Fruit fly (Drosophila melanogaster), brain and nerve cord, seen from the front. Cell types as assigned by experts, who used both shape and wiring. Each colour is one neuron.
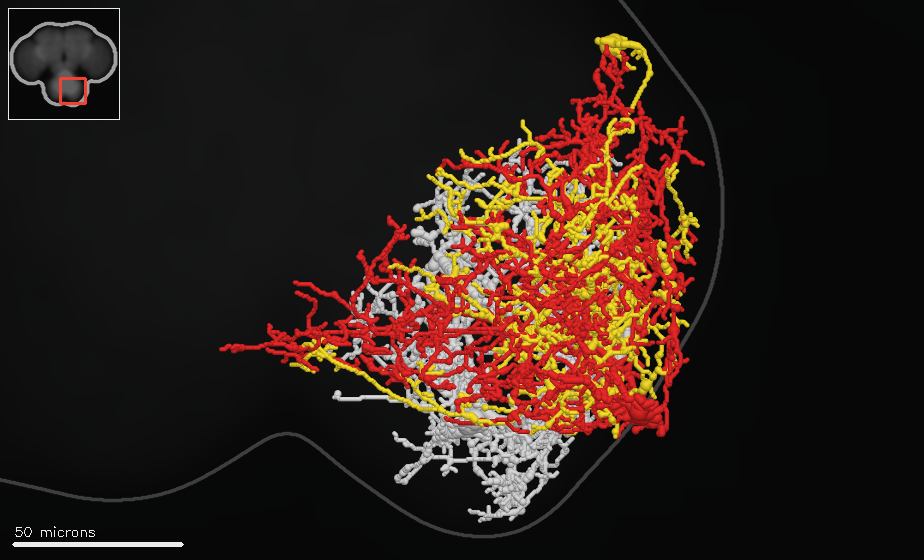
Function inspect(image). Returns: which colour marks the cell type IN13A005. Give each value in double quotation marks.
"red"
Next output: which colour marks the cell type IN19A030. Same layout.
"yellow"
